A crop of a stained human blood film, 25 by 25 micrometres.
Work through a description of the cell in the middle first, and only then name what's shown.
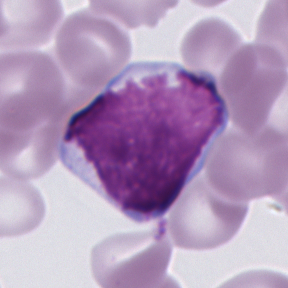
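Starting with the outline: it's angular, with fairly straight sides meeting at corners, and the cell is about 14 micrometres across. The nucleus takes up most of it, about 14 by 12 micrometres, filling roughly 80% of the cell's area. What cytoplasm there is looks pale blue, and I can't see any granules in it. Just below the cell's lower edge sits a small purple fragment. So what I'm looking at is a large granular lymphocyte.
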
